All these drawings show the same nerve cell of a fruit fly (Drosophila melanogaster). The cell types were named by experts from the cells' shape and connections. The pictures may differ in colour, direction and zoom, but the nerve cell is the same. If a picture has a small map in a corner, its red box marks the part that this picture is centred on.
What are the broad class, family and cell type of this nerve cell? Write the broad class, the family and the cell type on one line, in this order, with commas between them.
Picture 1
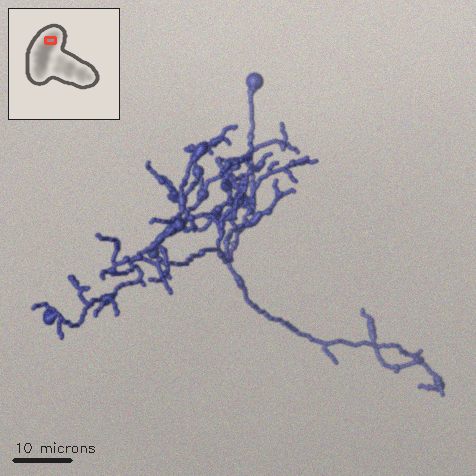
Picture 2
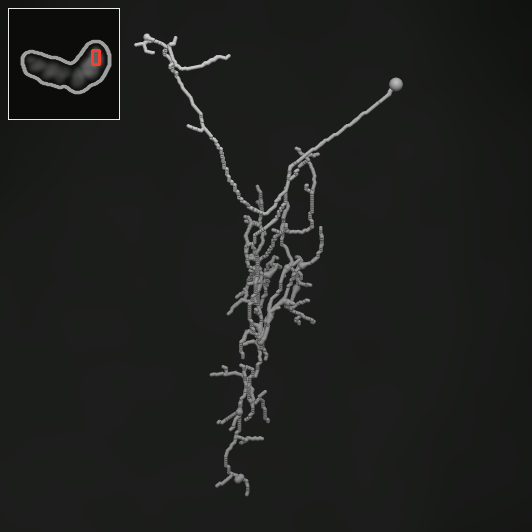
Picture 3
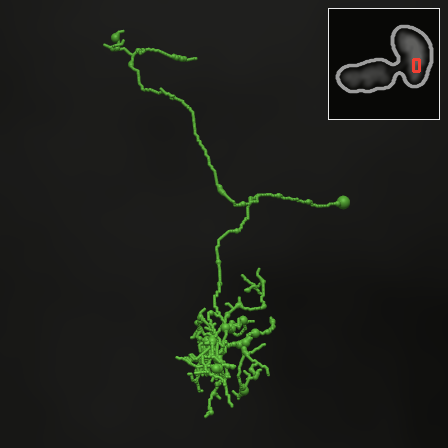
visual projection neuron, LC, LC27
